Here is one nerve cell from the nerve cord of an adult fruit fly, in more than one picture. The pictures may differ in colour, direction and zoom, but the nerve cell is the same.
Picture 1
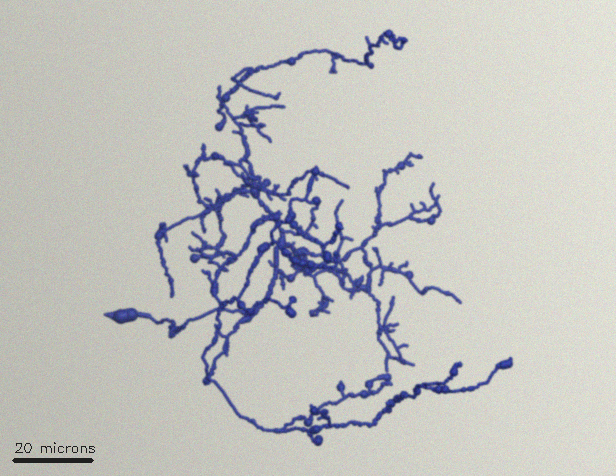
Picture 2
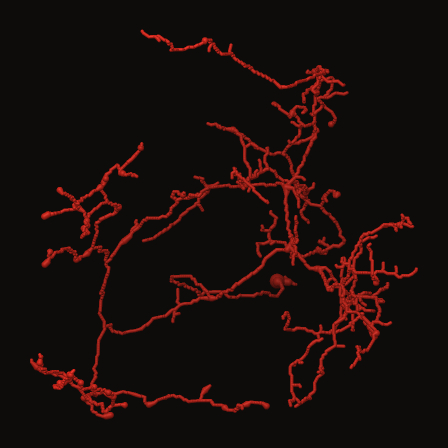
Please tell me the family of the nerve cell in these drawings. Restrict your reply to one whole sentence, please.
This nerve cell is given the family hemilineage 01B.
